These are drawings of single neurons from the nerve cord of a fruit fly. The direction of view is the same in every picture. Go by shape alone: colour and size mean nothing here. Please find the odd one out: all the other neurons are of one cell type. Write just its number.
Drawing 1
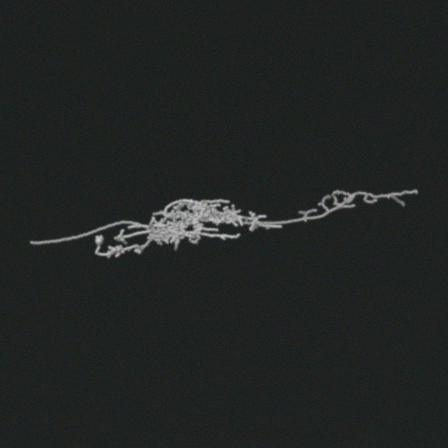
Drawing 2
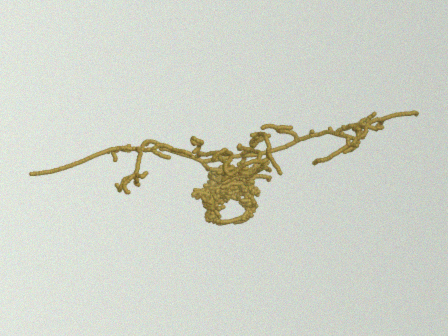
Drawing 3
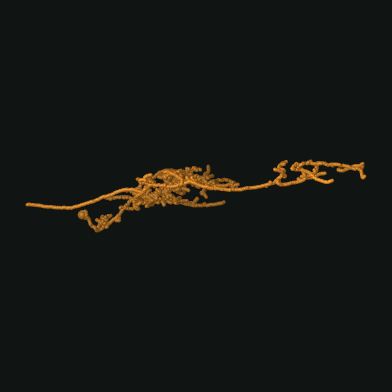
2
